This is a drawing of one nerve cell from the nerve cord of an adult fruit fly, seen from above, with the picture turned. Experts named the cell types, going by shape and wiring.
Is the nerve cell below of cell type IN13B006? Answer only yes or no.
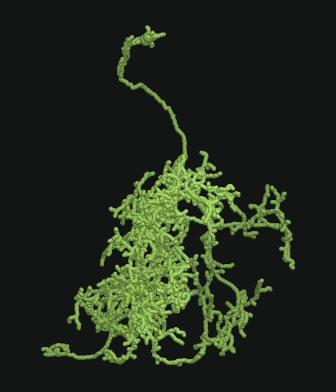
yes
